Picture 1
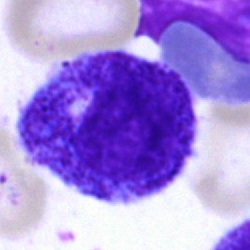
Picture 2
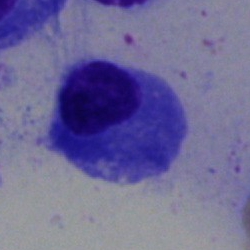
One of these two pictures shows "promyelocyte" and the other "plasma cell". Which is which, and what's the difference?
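Picture 1: promyelocyte. Picture 2: plasma cell. Picture 1: outline roughly round; granules run out to the cell edge, leaving the border finely bumpy. Picture 2: no distinct granules in the cytoplasm.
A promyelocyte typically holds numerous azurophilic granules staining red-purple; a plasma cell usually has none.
Picture 1: one small clear spot in the upper left part of the cell; no nucleolus visible. Picture 2: nucleus off-centre toward the upper left; chromatin dark purple and dense.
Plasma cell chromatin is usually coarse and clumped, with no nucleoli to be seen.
Picture 2: cytoplasm abundant, extending well beyond the nucleus on the lower and right sides, deep blue.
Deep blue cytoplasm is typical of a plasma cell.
Picture 2: lower margin uneven, slightly ragged. Picture 1: pale red cells around it, a deep purple cell at the top right corner.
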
